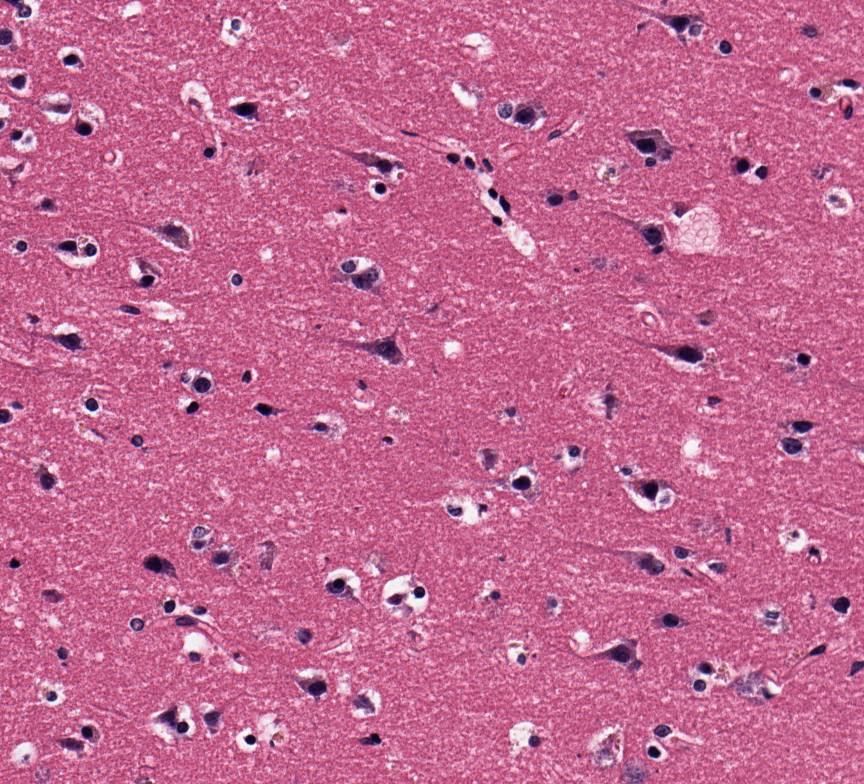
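Cerebral cortex: cells scattered singly throughout, with no epithelium, glands or other organised units, in a finely granular, fibrillary pink neuropil. Small round dark glial nuclei, with little visible cytoplasm, outnumber the neurons. A thin-walled capillary with elongated nuclei crosses the upper middle diagonally.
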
